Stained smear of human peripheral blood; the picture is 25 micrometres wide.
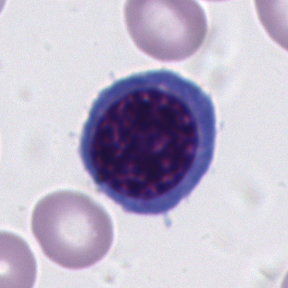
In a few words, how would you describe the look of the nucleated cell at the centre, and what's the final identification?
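Shape comes first: the outline is roughly round, with a small fine projection sticking out from its lower edge. Next, the nucleus lies off-centre toward the left, so the rim of cytoplasm is wider on the right. Last, no granules are visible in the cytoplasm. Name: normoblast.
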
